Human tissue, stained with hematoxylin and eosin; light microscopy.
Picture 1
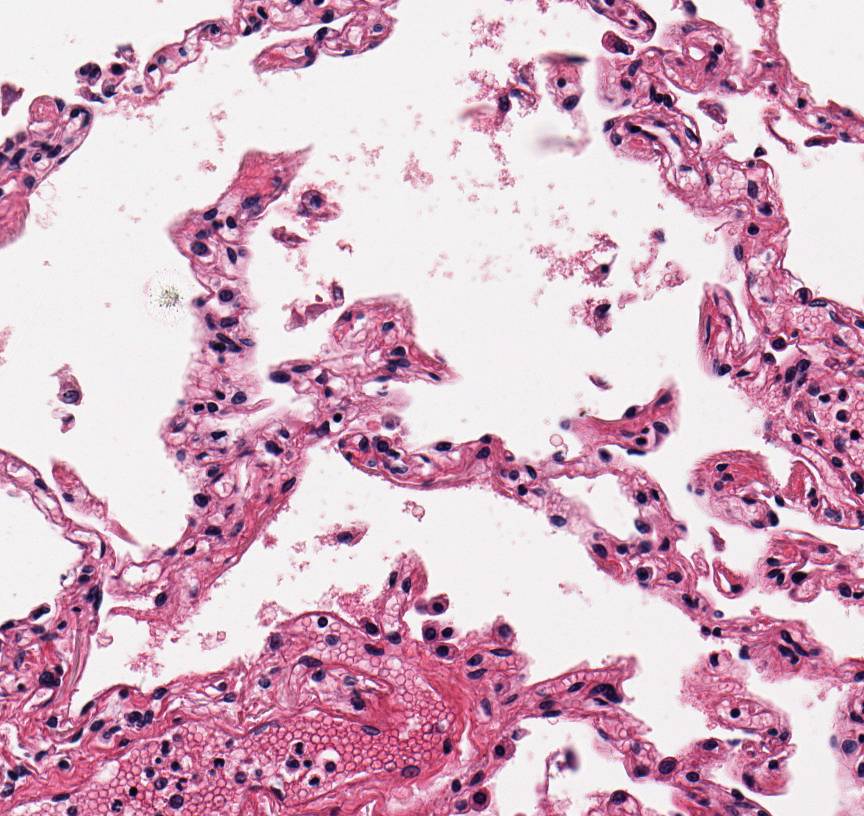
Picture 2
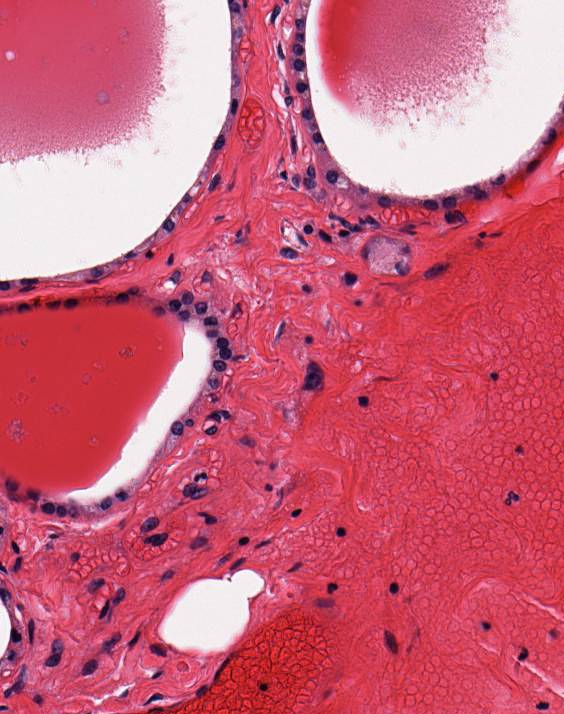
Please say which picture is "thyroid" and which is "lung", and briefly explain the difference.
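You are looking at lung in picture 1 and thyroid in picture 2. In the lung, thin branching septa surround large empty spaces covering most of the field, and no glands appear anywhere. These septa hold many small, dark, oval to elongated nuclei, with pink wavy fibrous stroma in the thicker ones. In the thyroid, three large rounded spaces sit at the upper left, upper right and left middle, filled with homogeneous pink-red material. A single layer of flattened to low cuboidal cells with small, dark, round nuclei lines them.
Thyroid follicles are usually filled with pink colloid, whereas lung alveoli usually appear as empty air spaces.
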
